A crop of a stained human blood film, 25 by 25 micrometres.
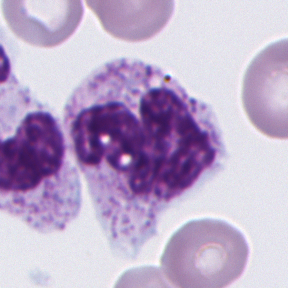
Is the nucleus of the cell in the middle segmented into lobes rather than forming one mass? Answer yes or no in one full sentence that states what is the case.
Yes, there is a nucleus divided into separate lobes in this cell.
